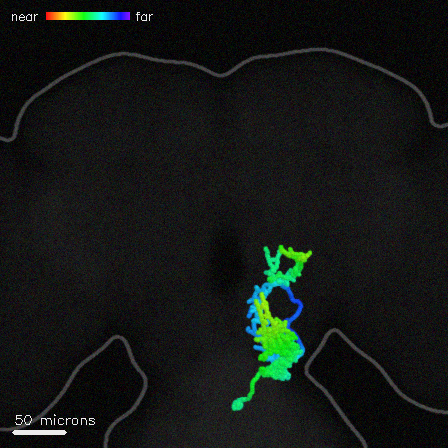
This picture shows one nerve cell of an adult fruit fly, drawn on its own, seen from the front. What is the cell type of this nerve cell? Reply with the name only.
GNG532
